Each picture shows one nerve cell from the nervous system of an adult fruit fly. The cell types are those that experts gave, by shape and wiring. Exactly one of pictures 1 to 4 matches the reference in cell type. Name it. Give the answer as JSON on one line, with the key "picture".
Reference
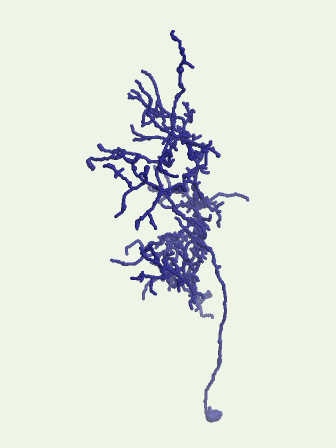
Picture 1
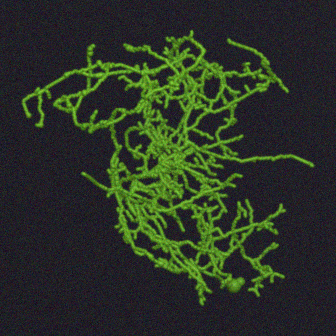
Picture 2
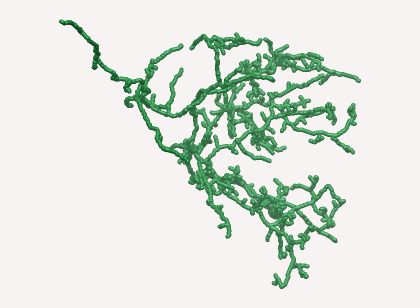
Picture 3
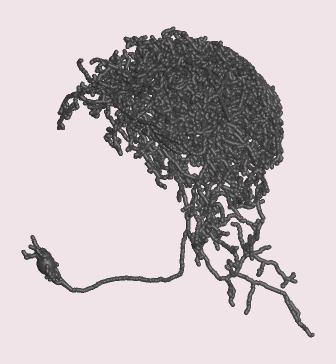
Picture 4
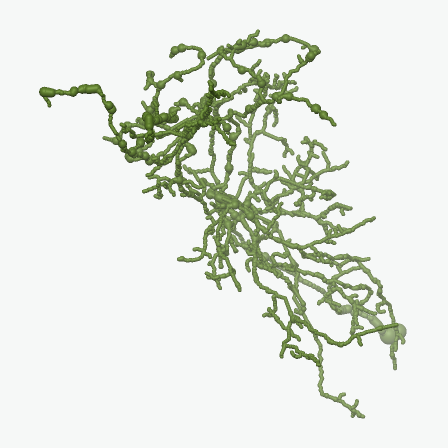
{"picture": 4}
